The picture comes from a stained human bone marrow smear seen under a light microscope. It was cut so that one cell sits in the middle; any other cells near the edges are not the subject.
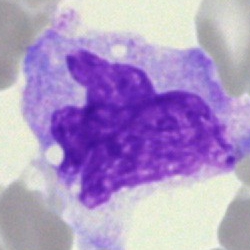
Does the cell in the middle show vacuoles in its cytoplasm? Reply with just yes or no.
Yes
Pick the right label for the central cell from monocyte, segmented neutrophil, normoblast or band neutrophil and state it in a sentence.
The cell at the centre of the field is a monocyte.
